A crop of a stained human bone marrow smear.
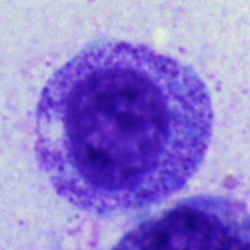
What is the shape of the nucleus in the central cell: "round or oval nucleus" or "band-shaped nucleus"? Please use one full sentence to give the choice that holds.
There is a compact round or oval nucleus in this cell.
